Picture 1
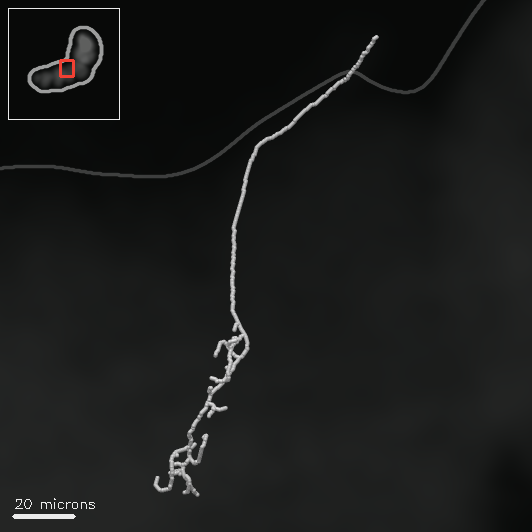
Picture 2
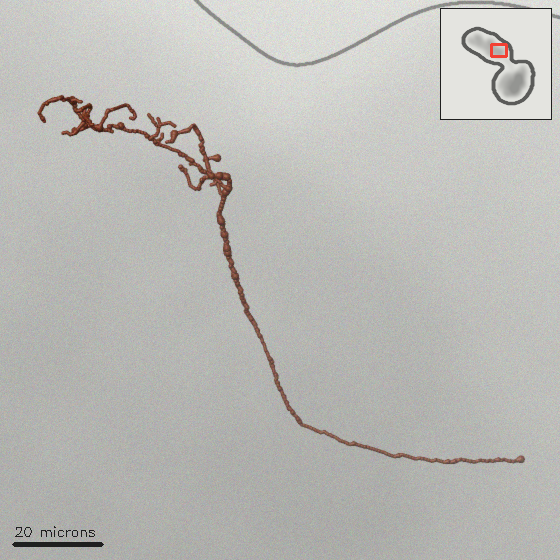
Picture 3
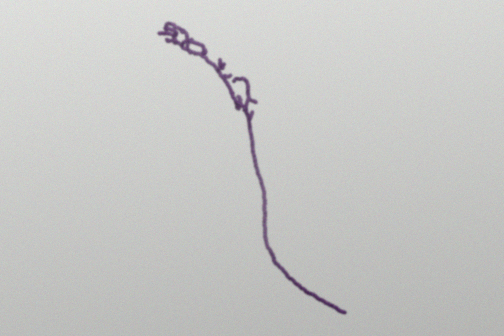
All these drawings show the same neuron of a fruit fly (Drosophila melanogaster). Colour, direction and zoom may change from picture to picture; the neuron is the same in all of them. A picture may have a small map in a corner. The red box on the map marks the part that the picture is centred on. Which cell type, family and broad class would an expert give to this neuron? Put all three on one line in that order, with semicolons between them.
WG3; class gustatory; sensory neuron entering the nerve cord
